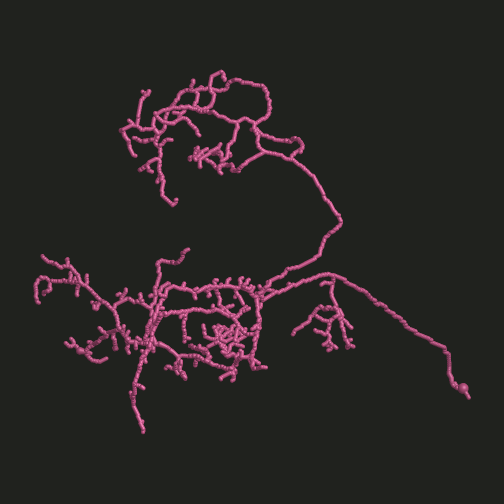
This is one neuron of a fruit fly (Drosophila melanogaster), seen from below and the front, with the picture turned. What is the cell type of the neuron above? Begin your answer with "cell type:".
cell type: AVLP752m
